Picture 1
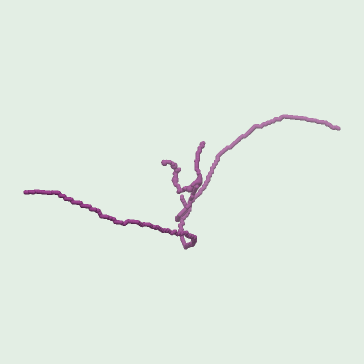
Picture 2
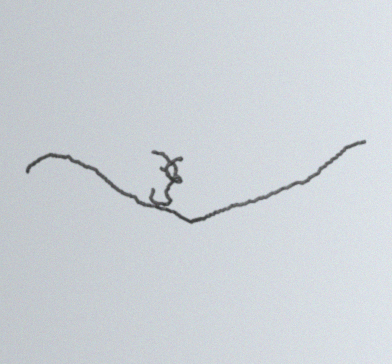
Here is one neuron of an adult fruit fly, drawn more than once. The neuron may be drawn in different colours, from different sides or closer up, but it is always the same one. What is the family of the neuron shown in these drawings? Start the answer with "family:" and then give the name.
family: class olfactory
